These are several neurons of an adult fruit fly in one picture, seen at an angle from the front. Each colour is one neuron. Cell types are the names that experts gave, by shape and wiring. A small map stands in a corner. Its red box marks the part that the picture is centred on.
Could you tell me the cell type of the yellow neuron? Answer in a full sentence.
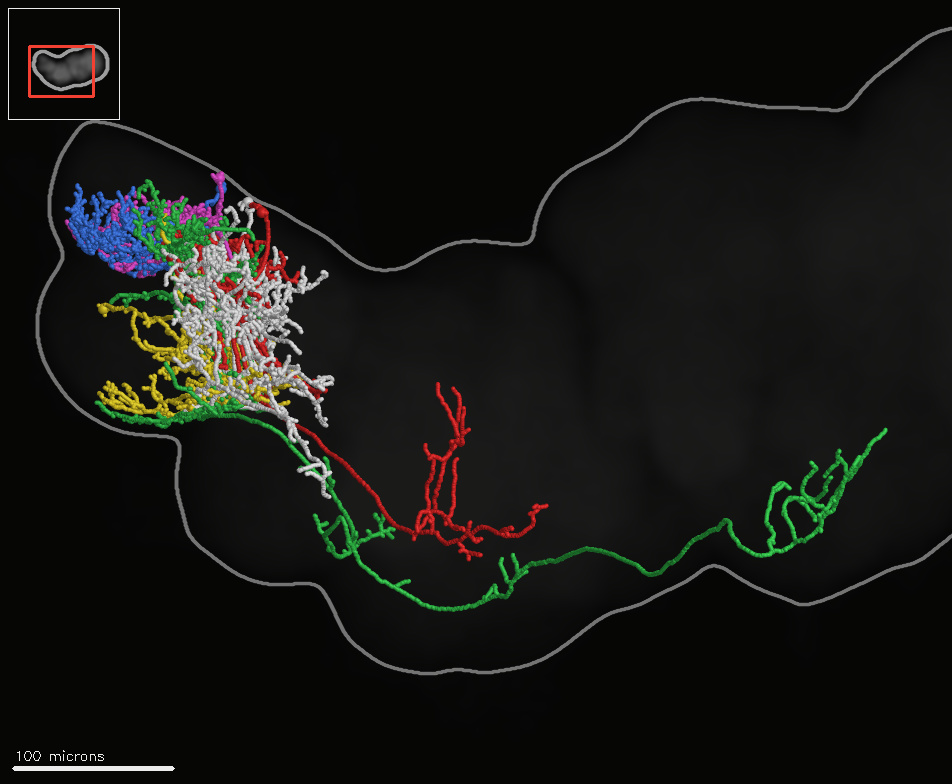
The cell type is IN00A024.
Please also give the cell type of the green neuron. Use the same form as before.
The cell type is AN01A021.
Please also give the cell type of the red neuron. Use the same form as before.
The cell type is IN23B012.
